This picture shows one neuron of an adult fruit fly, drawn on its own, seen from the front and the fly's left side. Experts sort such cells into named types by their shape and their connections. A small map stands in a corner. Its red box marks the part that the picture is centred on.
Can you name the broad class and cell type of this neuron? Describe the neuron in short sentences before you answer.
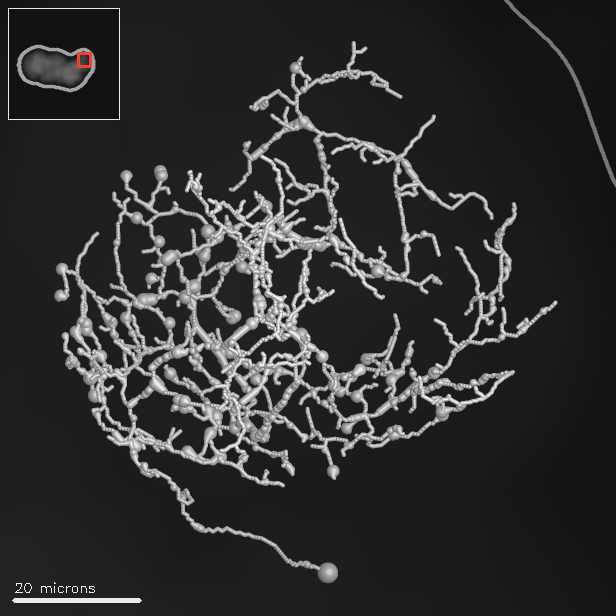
The cell body is at the bottom of the picture. From top to bottom in the picture it spans about 85 microns. The picture shows more than a hundred branch ends. This is a nerve-cord intrinsic neuron. The cell type is INXXX473.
